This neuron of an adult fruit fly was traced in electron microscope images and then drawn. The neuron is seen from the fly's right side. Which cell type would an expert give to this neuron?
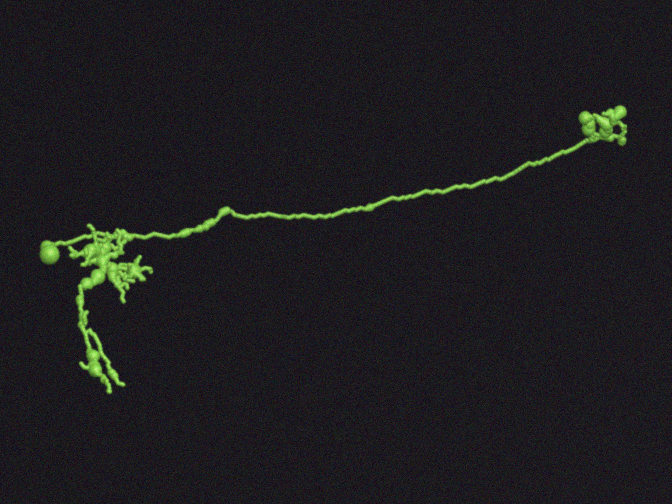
T2a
